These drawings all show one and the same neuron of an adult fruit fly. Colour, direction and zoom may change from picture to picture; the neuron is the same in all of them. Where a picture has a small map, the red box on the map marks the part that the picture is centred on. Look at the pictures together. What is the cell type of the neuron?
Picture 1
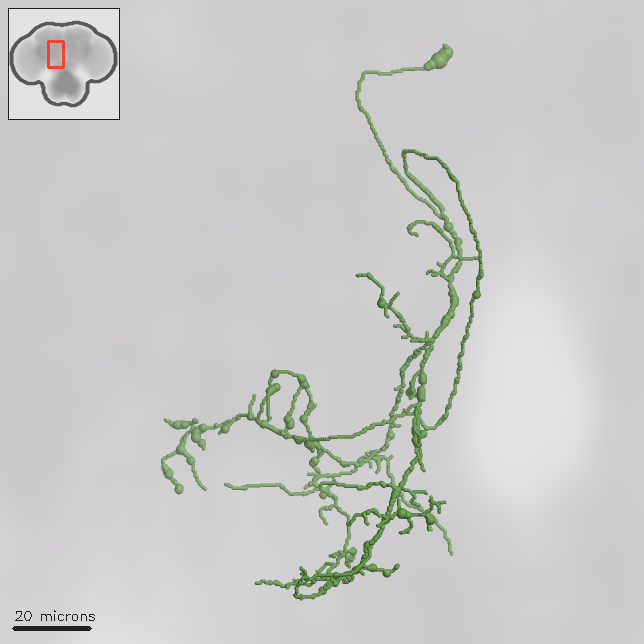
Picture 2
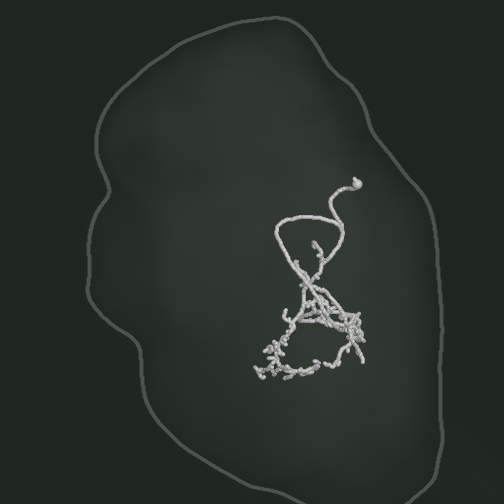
CB2000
